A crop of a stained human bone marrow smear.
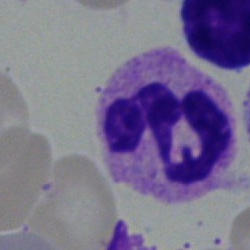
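Segmented neutrophil in the centre of the field. Its outline is roughly round and smooth, and its chromatin is dense and dark purple. The cytoplasm contains no vacuoles.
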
